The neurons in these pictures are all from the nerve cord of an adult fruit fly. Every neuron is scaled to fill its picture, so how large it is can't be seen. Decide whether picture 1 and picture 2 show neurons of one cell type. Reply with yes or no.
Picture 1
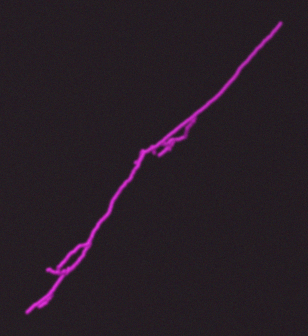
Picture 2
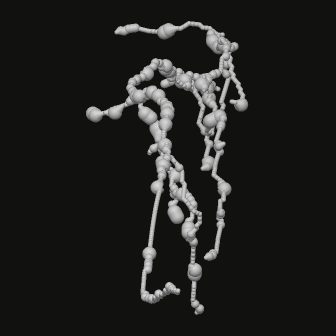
yes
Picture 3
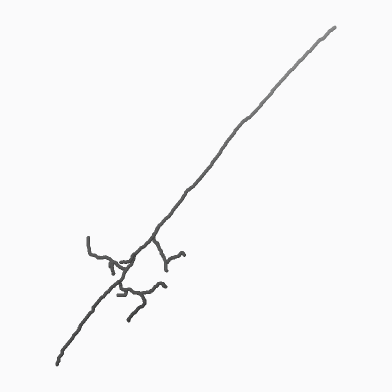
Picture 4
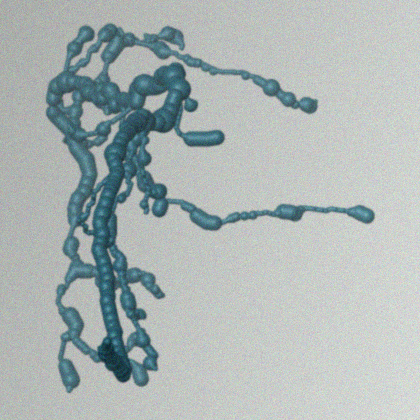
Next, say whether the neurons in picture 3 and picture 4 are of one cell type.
no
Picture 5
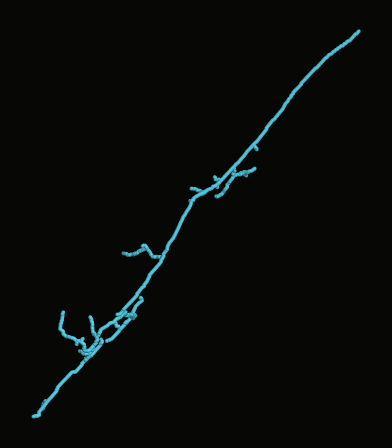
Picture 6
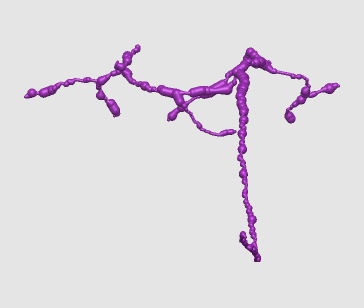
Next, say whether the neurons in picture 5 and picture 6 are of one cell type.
no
